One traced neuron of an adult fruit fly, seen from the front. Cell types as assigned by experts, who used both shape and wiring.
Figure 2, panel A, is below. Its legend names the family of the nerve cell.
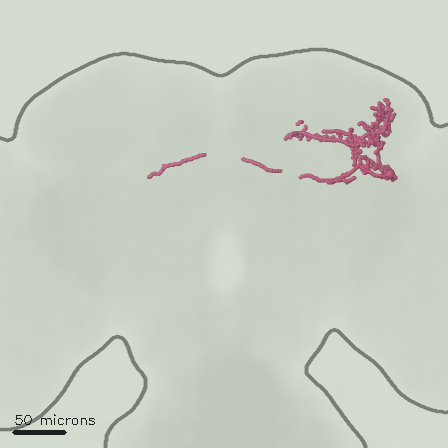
hemilineage SLPa&l1_anterior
